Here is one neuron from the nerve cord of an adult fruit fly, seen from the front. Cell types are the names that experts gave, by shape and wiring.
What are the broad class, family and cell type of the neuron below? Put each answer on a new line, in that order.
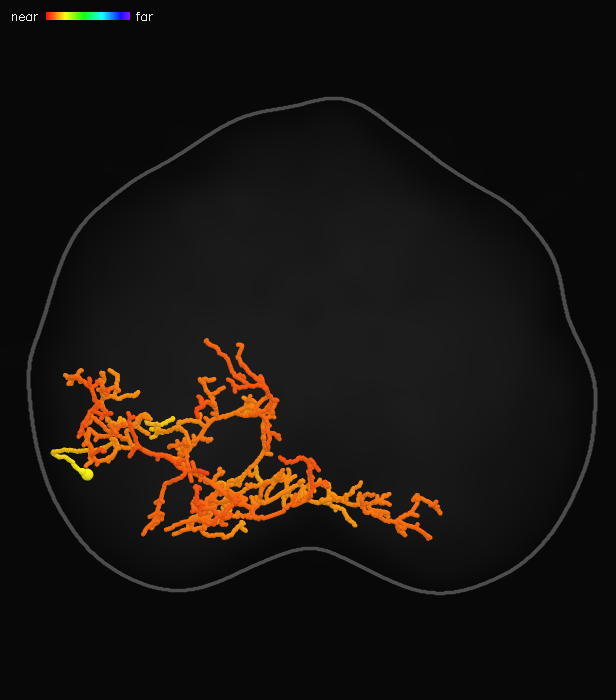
nerve-cord intrinsic neuron
hemilineage 20A.22A
IN20A.22A011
